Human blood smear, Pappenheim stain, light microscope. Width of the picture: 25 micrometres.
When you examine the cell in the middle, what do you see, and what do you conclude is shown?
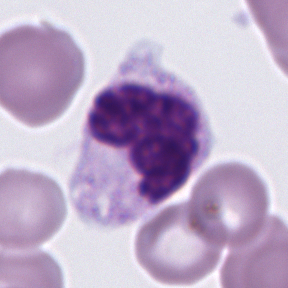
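Look at the outline first: it's irregular, with a pale extension tapering off at the top. Inside, the nucleus shows no nucleoli. Fine, dust-like pinkish-purple granules are scattered thinly through the cytoplasm, and a few small clear spots sit in its lower-left part. It's a segmented neutrophil.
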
